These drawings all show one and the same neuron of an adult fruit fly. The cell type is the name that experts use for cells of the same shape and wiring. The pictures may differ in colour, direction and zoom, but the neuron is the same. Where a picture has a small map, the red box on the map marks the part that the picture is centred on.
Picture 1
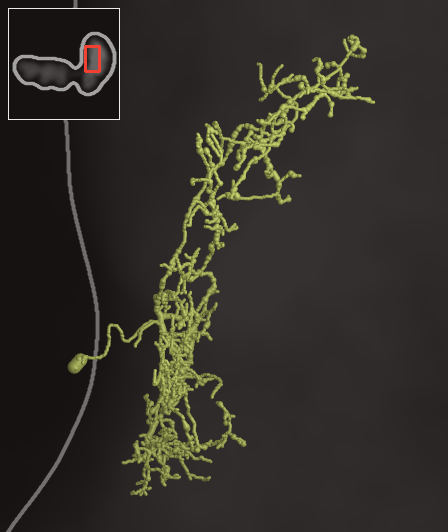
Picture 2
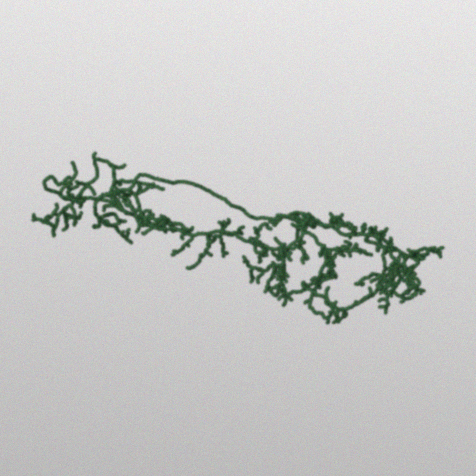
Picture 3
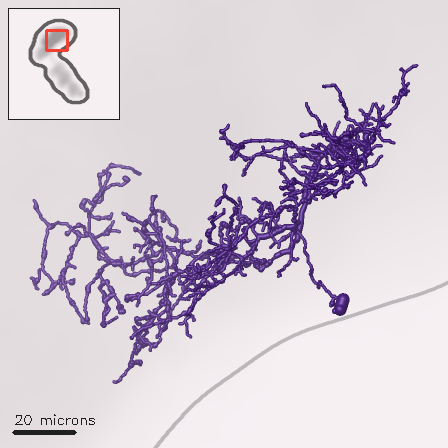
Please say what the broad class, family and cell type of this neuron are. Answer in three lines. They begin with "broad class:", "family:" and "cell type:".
broad class: central-brain intrinsic neuron
family: hemilineage DM6_posterior
cell type: IB093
